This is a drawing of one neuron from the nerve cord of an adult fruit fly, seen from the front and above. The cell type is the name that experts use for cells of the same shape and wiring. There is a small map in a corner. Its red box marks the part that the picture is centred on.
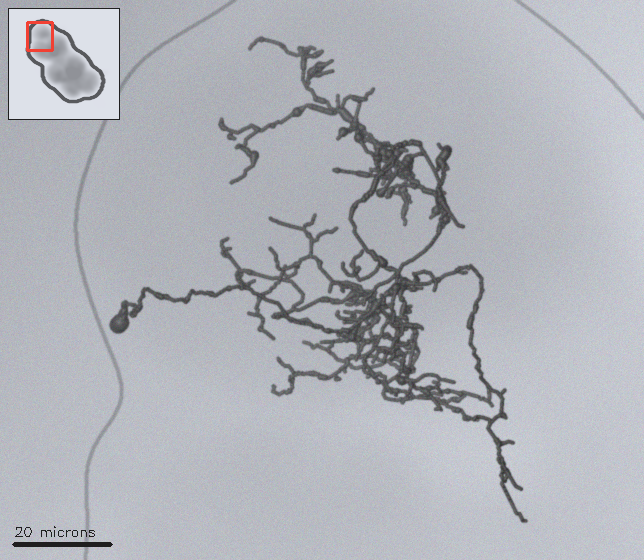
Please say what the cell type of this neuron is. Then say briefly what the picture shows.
It is of cell type INXXX287. Its broad class is nerve-cord intrinsic neuron. By the scale bar it is about 100 microns tall in this view. The picture shows dozens of branch ends.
